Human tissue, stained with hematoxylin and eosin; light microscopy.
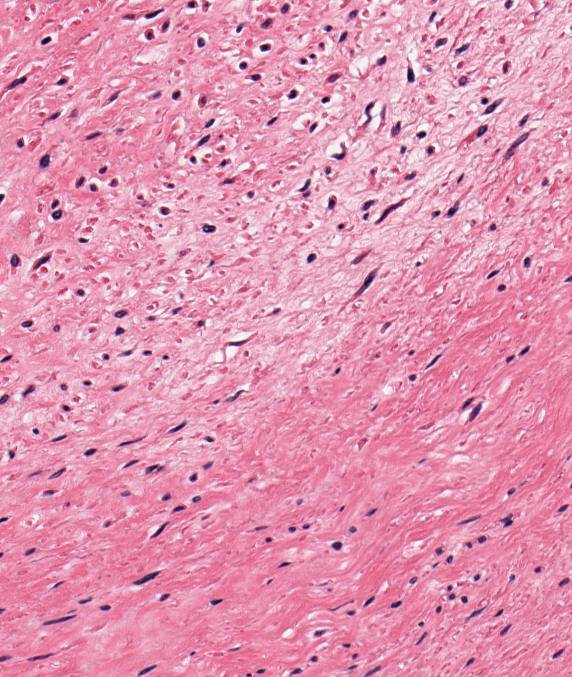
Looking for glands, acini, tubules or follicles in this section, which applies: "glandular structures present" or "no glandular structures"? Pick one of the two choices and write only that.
No glandular structures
